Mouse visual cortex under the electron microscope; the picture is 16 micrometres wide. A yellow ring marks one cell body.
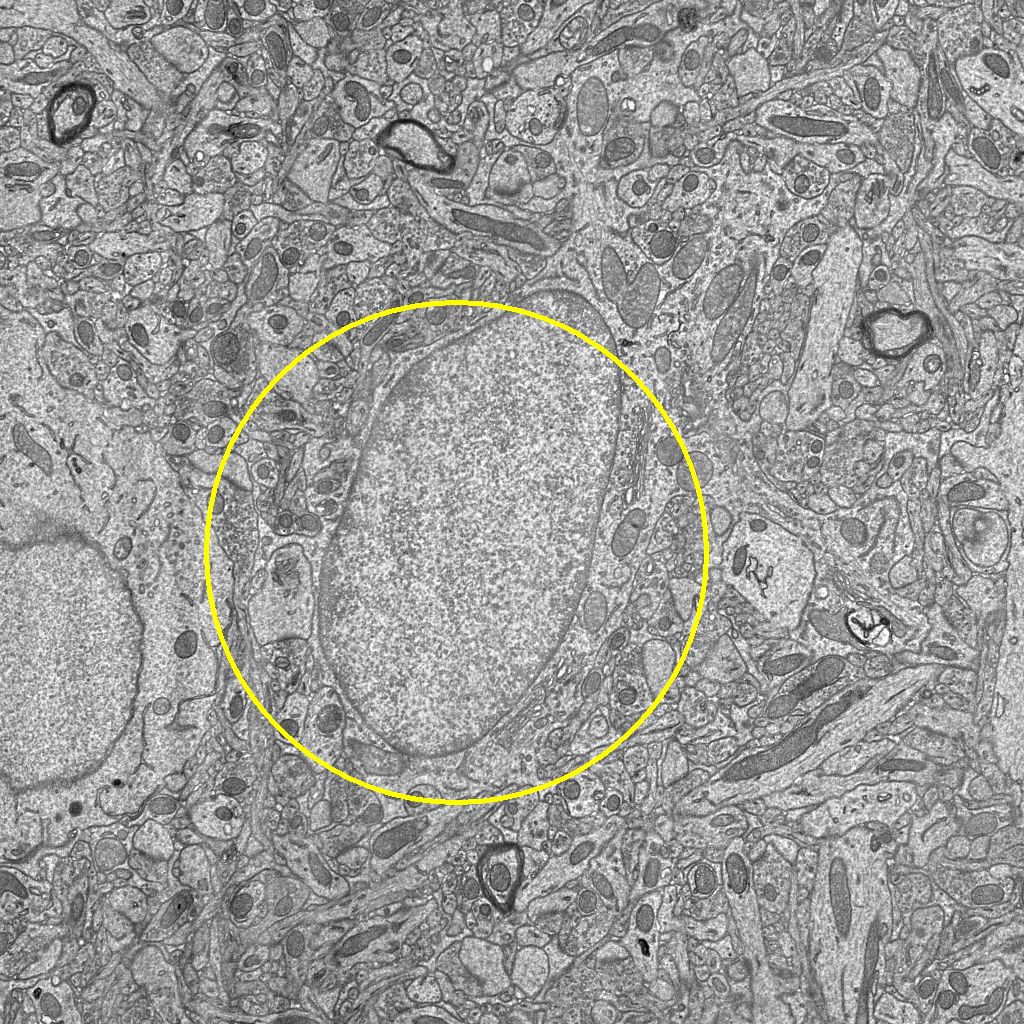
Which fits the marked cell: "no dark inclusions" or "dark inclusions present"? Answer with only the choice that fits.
No dark inclusions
